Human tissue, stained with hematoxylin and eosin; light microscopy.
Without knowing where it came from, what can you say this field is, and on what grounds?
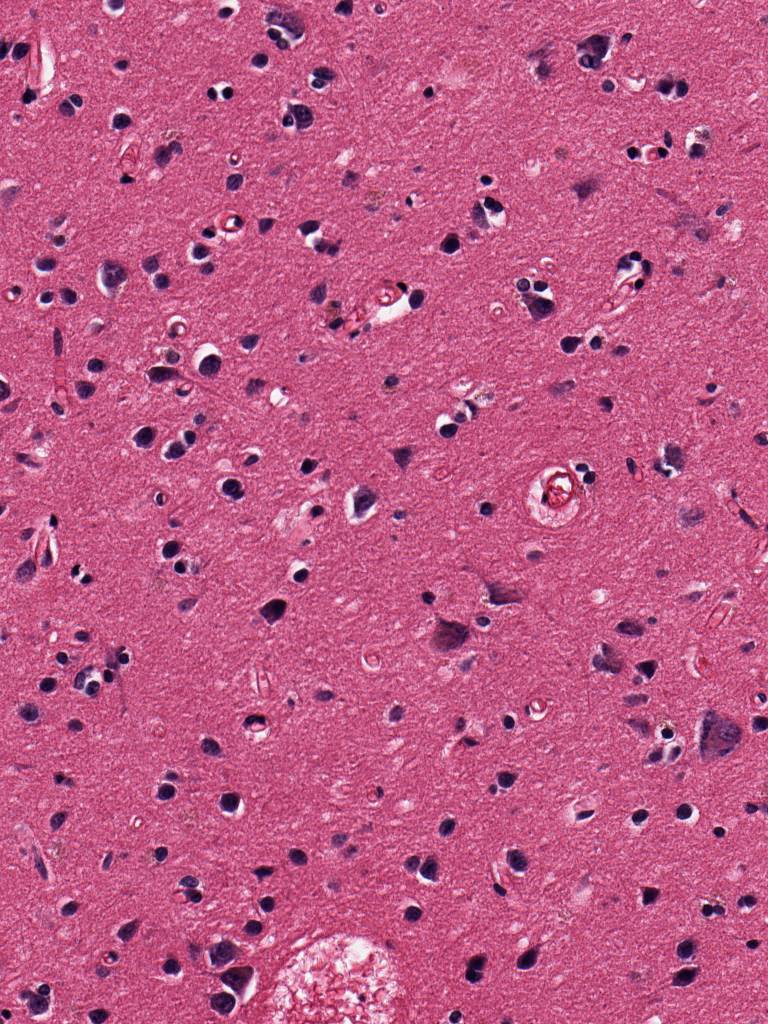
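This is cerebral cortex. A finely granular pink background fills the field, its cells scattered in no organised units.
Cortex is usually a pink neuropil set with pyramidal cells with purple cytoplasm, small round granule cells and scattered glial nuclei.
Now find the few larger triangular cell bodies with purple cytoplasm; a plain one lies near the right edge, in the lower half. Most of the rest are small, with round dark nuclei and little visible cytoplasm.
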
